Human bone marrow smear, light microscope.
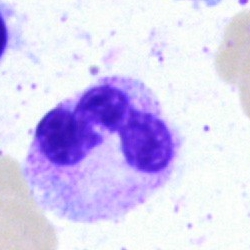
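Segmented neutrophil, the central cell in a stained human bone marrow smear under the light microscope. Its lobed nucleus curves in an arch that opens downward, with dense, dark purple chromatin. Plentiful pale cytoplasm lies mostly below the nucleus and holds scattered fine pinkish-lilac granules.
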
